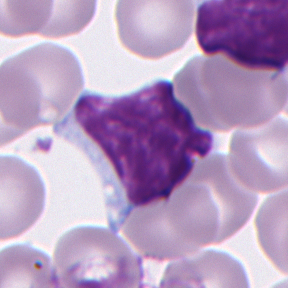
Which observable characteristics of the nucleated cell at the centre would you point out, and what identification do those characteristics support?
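The nucleus has an angular, irregular outline and fills most of the cell. No nucleoli are visible within it. The cytoplasm shows no coarse purple granules. The cell is a typical lymphocyte.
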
